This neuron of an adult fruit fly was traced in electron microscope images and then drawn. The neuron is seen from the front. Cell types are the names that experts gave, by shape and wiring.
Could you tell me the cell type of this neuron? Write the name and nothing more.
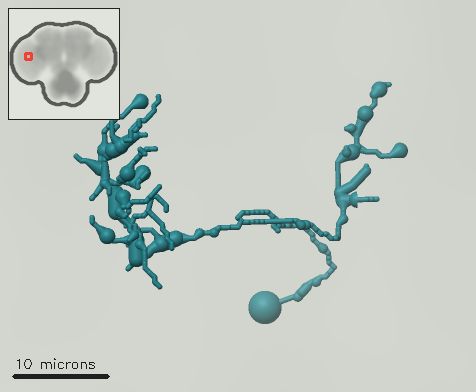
T4b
